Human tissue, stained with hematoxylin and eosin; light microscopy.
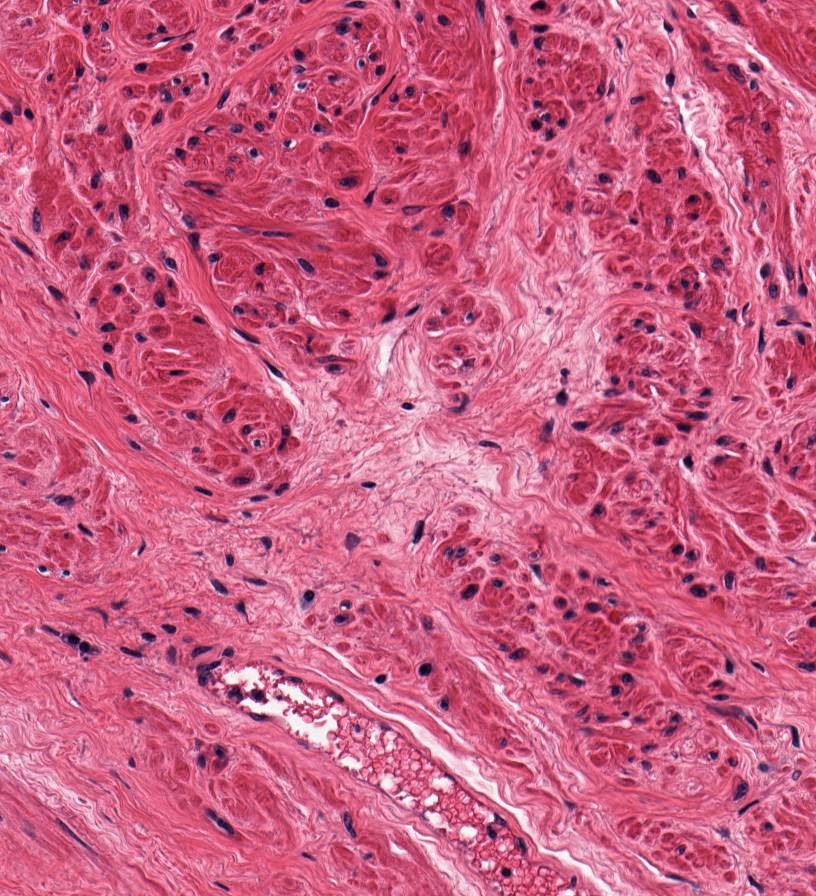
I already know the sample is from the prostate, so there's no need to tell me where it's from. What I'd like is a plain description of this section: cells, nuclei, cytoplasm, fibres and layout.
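First, bundles of smooth muscle cut in various planes fill most of the field, with strands of connective tissue between them. Second, in the upper half most bundles are cut across, giving rounded cell profiles with central nuclei. Third, at the lower left the fibres are cut lengthwise, with elongated nuclei. Finally, the cytoplasm is deeply eosinophilic.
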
